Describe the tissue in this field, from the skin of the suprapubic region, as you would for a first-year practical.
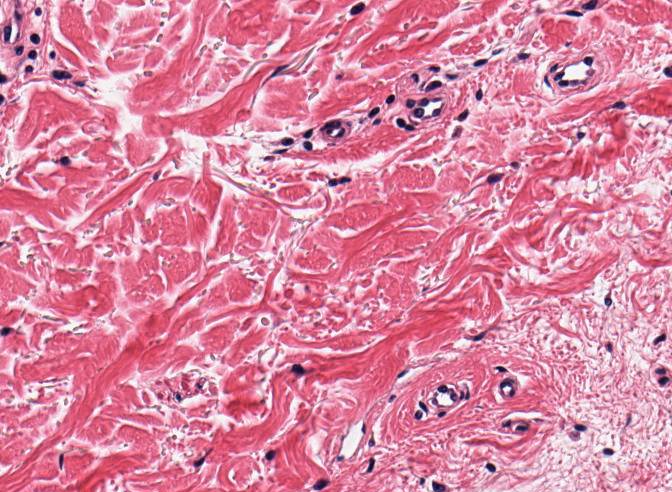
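Thick pink collagen bundles occupy most of the field, running in many directions and interlacing with one another. Cells are sparse, represented chiefly by small, dark, elongated nuclei scattered between the bundles. In the lower right corner the connective tissue is paler and looser, with finer fibres than elsewhere. No epithelium is present anywhere in the field.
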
